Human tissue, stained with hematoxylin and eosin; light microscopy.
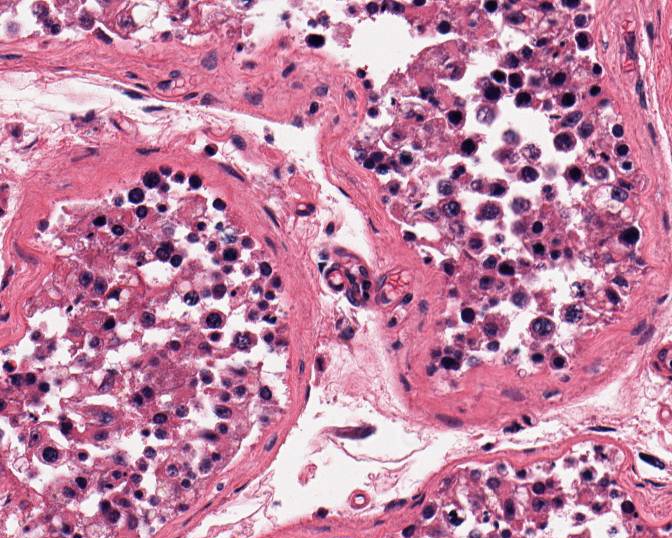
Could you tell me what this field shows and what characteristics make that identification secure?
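Look at the outlines first: this is seminiferous tubule, parts of several rounded tubules, a large one at left, another at upper right, a third's edge along the lower right.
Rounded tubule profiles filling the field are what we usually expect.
Each is bounded by a thick, wavy, pink fibrous wall holding flattened spindle-shaped nuclei. Inside, many loosely arranged cells fill them, a large number with small, round, very dark condensed nuclei.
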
